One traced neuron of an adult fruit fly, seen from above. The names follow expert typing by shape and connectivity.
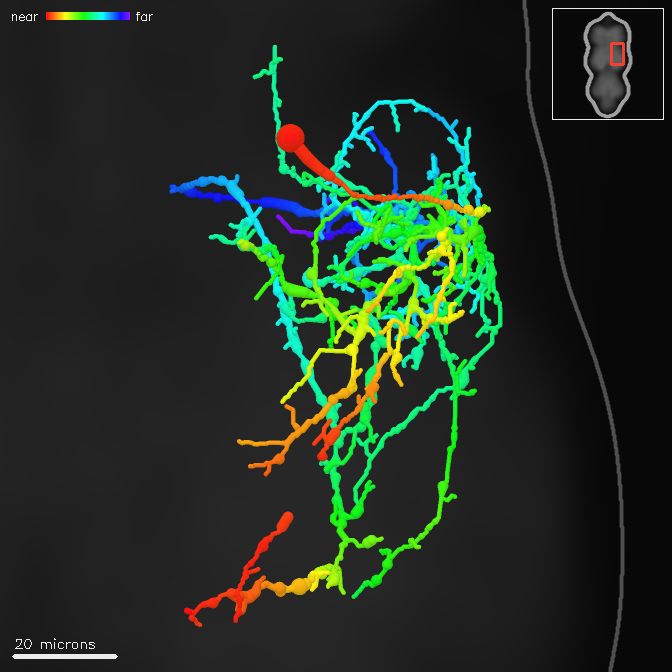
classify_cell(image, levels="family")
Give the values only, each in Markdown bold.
**hemilineage 17A**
